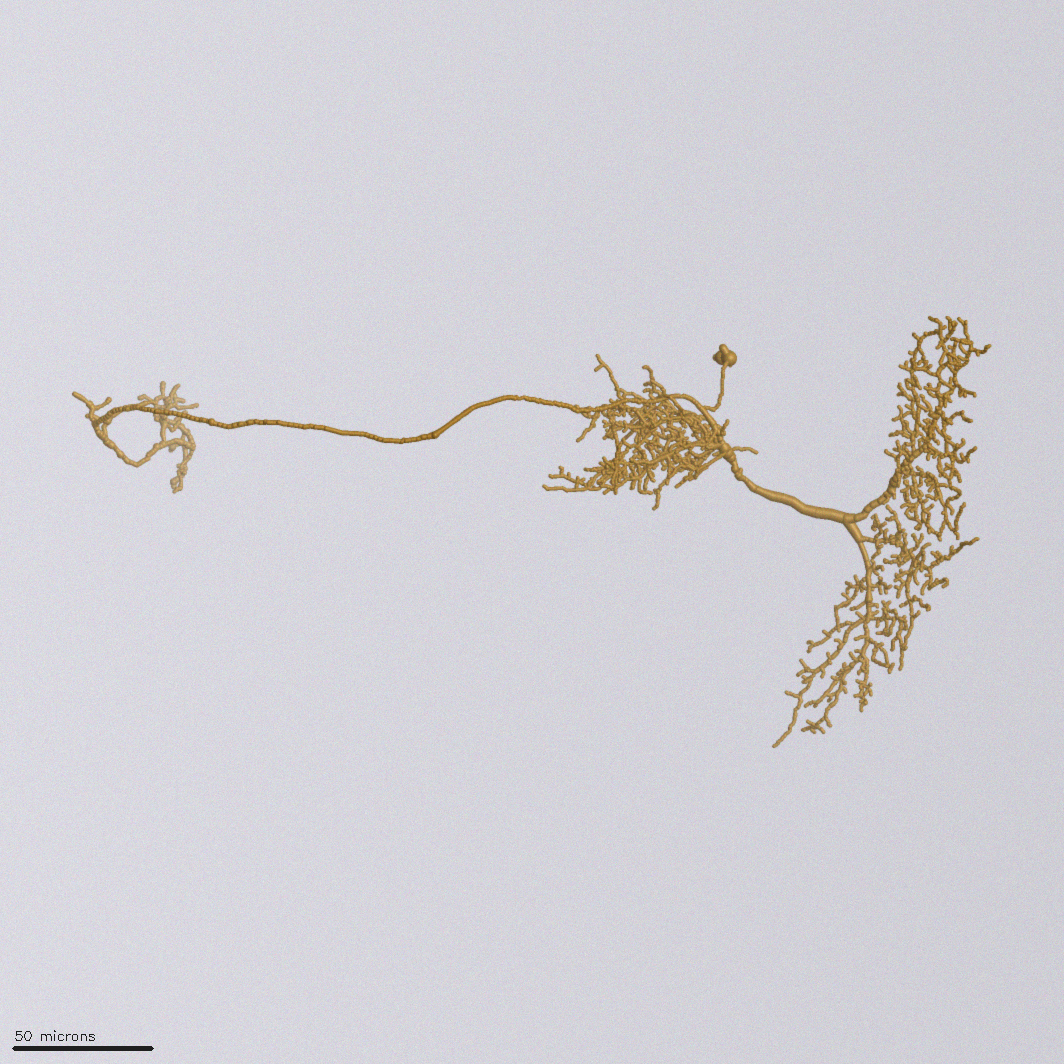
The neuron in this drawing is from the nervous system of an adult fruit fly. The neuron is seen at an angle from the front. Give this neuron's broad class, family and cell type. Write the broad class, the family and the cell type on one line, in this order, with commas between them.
visual projection neuron, Nod, Nod4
